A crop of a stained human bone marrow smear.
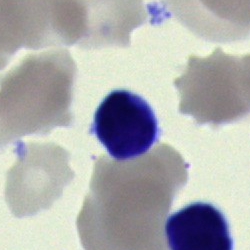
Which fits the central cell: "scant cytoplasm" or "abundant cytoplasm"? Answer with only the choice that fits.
Scant cytoplasm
